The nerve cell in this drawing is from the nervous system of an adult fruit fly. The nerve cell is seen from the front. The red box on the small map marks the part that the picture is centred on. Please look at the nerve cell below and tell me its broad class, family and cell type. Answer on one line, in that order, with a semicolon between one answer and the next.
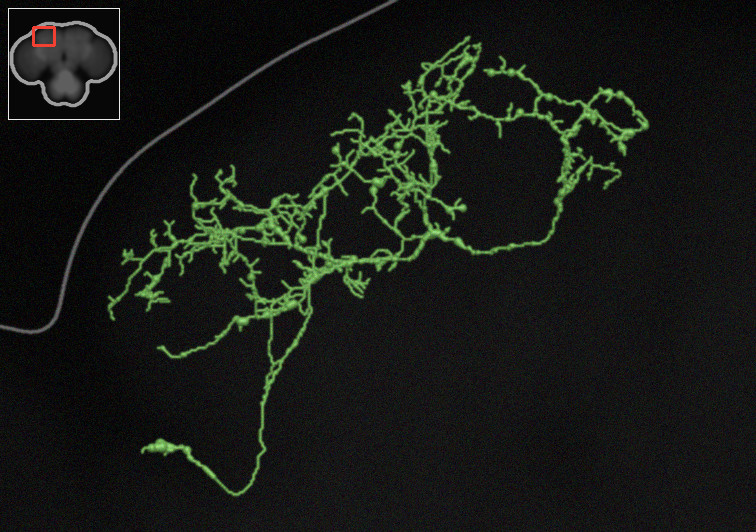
central-brain intrinsic neuron; hemilineage LHa1; CB3030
